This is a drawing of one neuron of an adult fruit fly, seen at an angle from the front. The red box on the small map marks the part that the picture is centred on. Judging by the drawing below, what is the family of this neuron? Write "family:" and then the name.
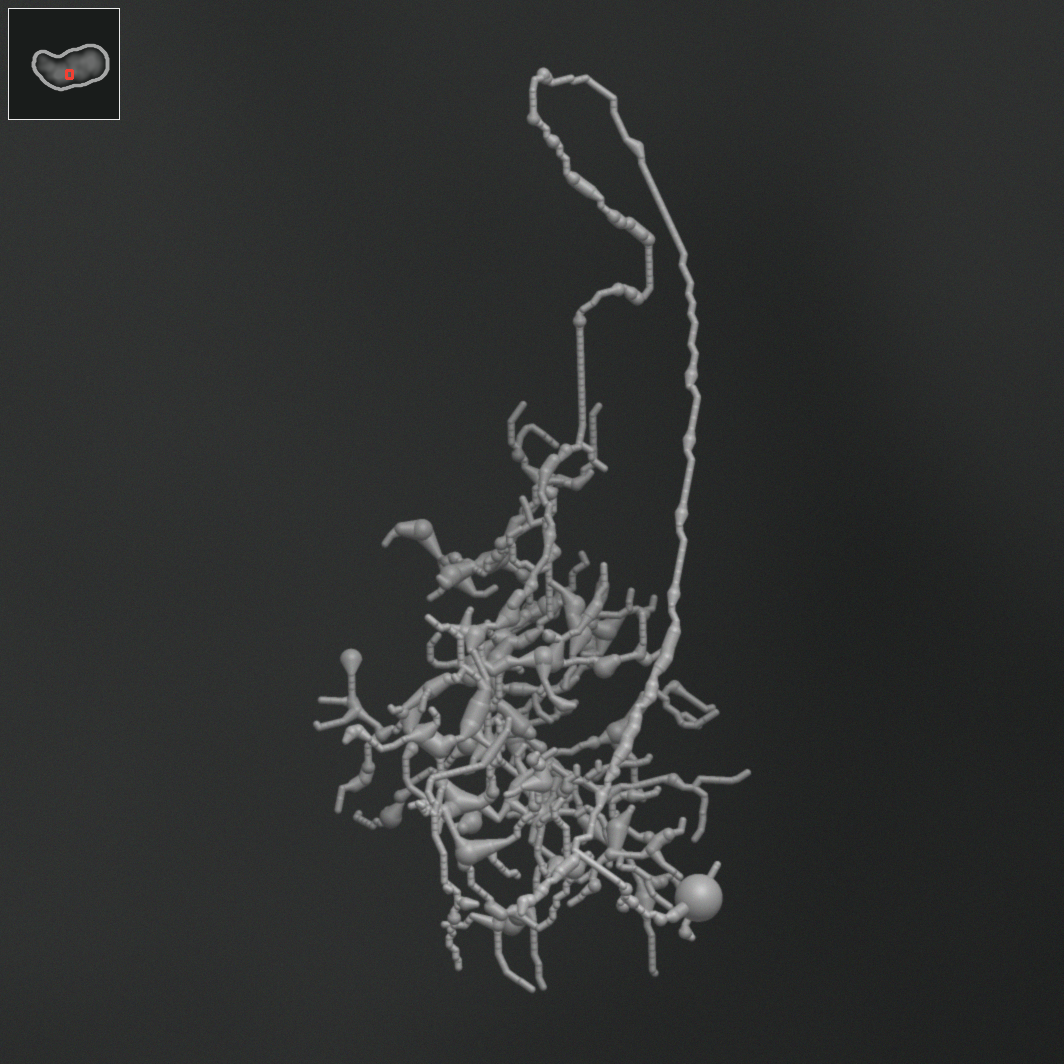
family: Li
